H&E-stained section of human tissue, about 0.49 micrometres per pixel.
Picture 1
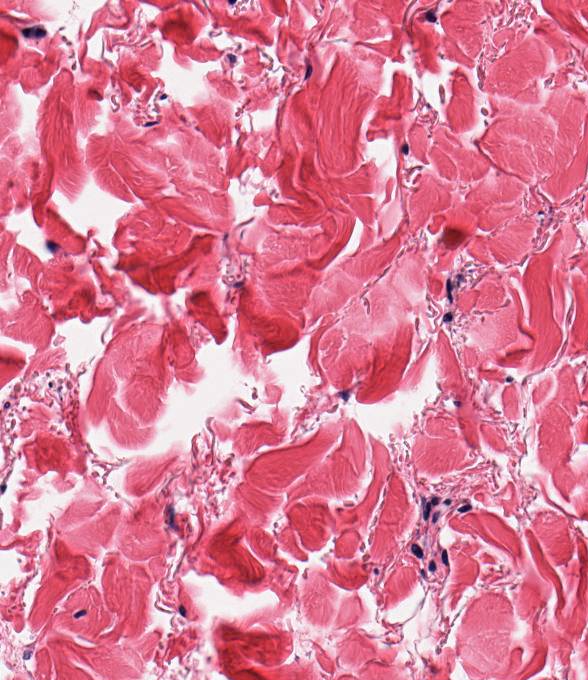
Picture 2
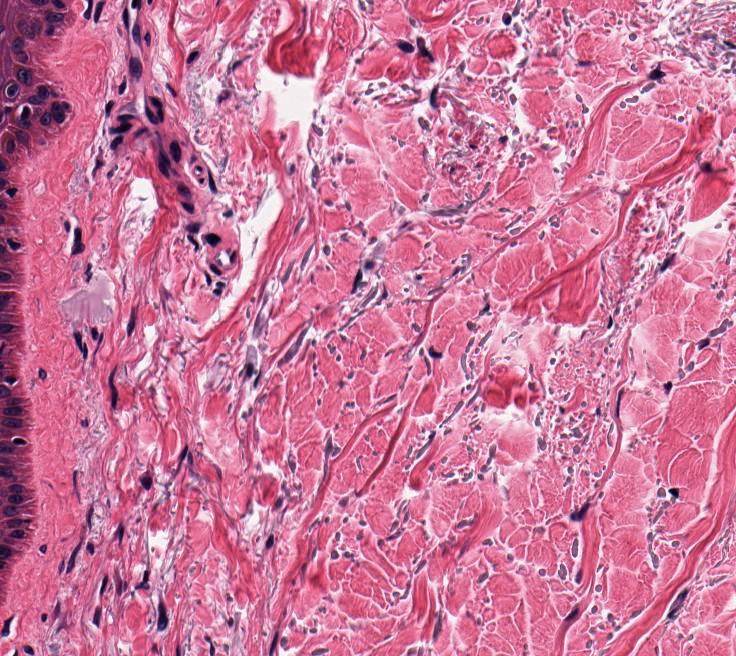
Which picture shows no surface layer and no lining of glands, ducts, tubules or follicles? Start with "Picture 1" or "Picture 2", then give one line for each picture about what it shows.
Picture 1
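What picture 1 shows: No epithelium or glands are present anywhere in the field.
What picture 2 shows: A narrow strip of epithelium with crowded dark purple nuclei runs down the left edge of the field.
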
